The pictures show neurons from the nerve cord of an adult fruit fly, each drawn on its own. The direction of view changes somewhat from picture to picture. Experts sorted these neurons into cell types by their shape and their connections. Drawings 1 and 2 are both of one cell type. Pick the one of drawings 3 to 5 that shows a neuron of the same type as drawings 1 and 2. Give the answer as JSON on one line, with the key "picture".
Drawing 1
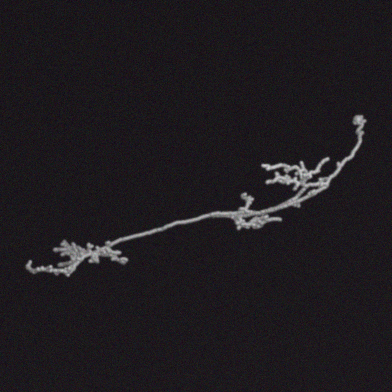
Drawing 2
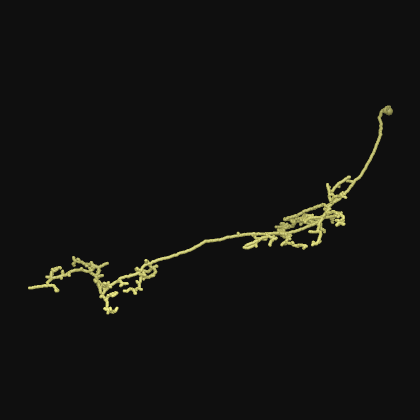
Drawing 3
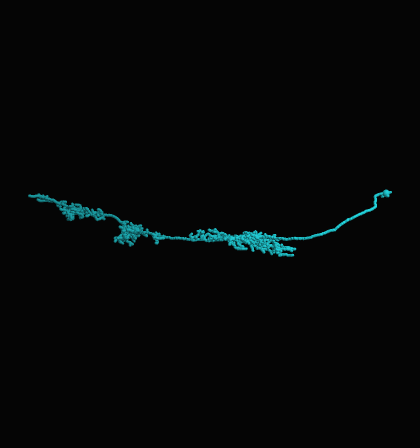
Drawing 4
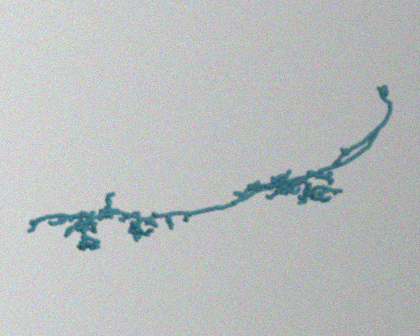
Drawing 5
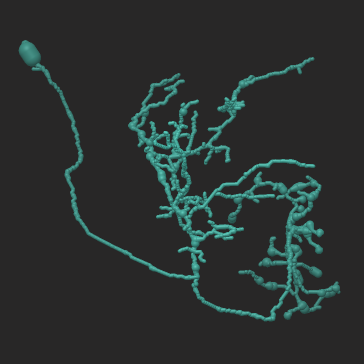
{"picture": 4}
